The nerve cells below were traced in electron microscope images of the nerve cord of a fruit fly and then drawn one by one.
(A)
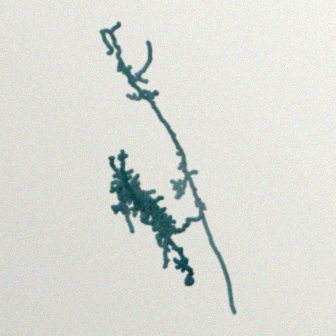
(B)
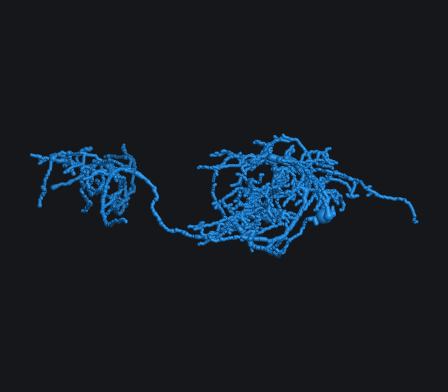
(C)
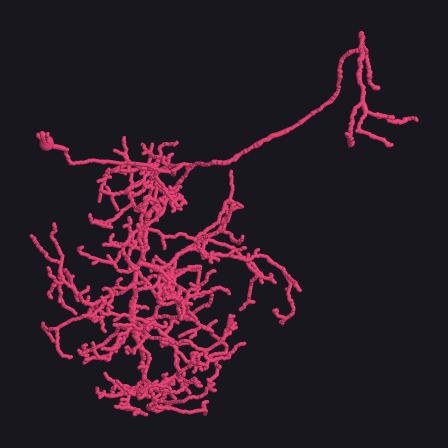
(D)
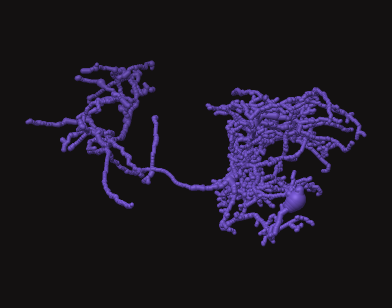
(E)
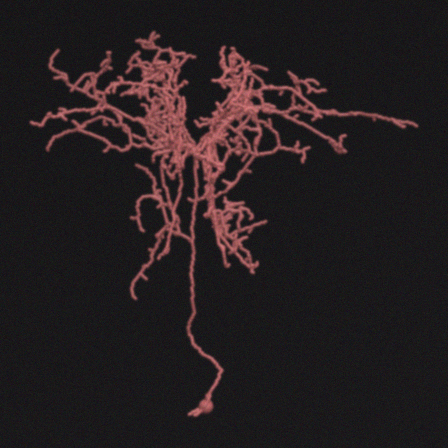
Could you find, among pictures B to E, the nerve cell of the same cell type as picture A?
D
